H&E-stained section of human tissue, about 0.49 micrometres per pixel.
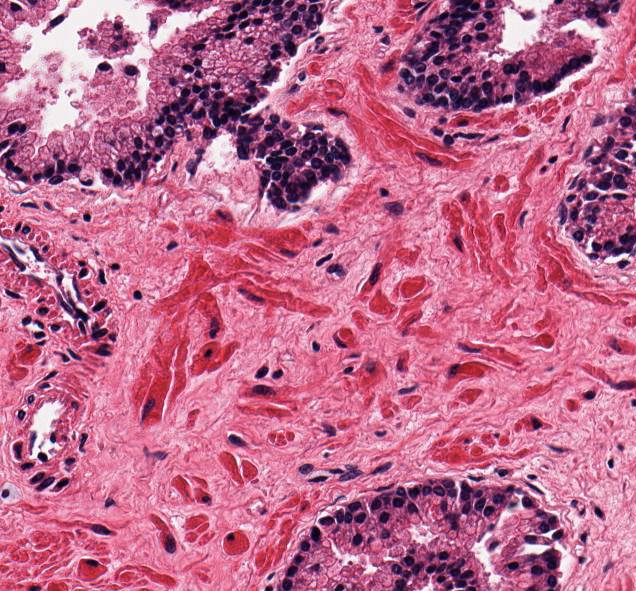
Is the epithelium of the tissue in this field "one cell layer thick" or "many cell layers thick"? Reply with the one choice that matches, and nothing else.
Many cell layers thick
